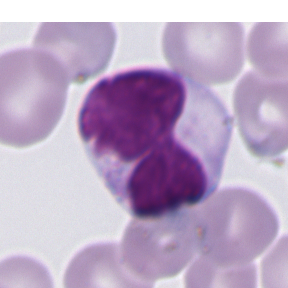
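Large granular lymphocyte, the central cell in this stained blood smear. Notice how the chromatin takes a deep purple stain right through the nucleus. Now look toward the lower left of the cell, where the fine, faint granules in the cytoplasm show up best. You won't find any vacuoles in the cytoplasm. Trace the outline and you'll see it is smooth, with no projections from the surface.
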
